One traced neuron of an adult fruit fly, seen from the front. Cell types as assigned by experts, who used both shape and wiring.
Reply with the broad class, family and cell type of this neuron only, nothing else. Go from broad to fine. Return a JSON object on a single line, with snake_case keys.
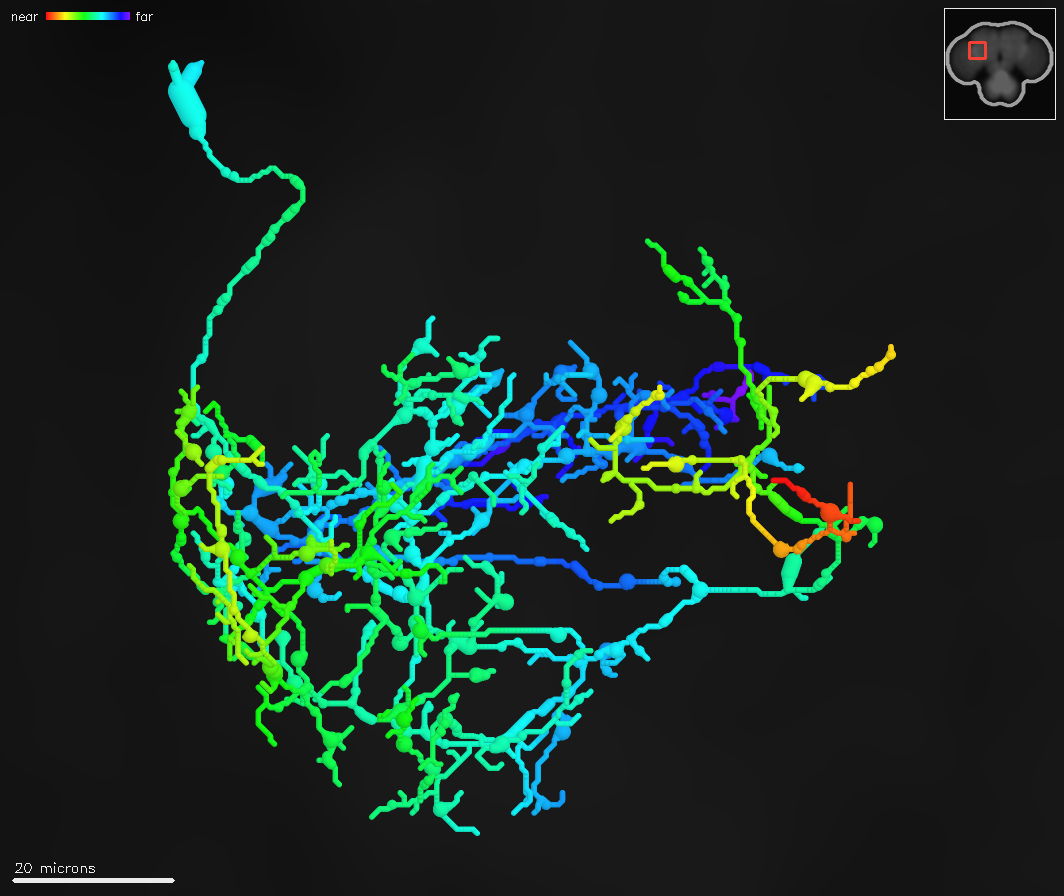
{"broad_class": "central-brain intrinsic neuron", "family": "hemilineage VLPl4_anterior", "cell_type": "PVLP081"}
